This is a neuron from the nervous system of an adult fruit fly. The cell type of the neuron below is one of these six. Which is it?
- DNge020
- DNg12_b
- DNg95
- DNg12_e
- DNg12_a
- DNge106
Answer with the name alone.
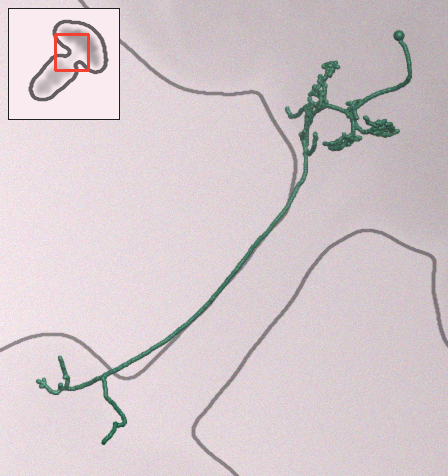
DNg12_b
